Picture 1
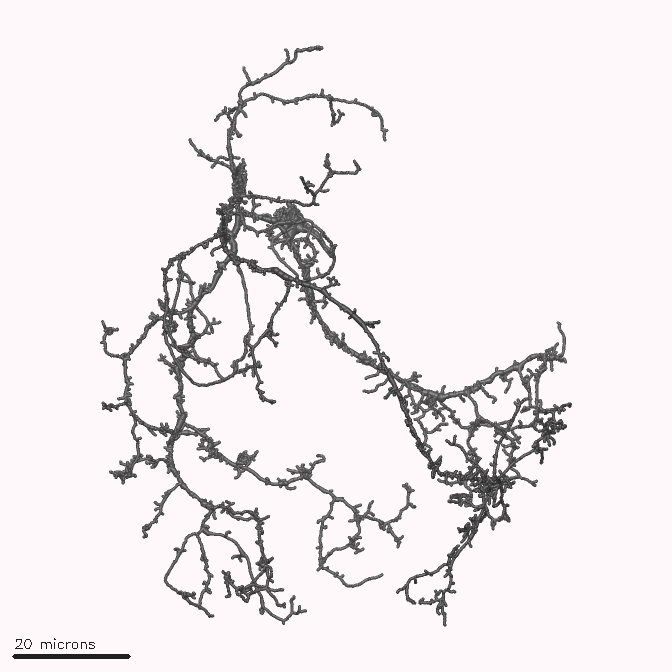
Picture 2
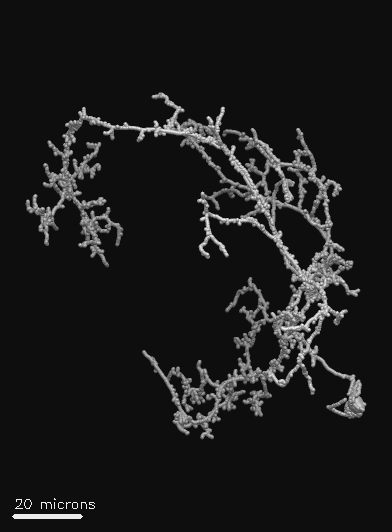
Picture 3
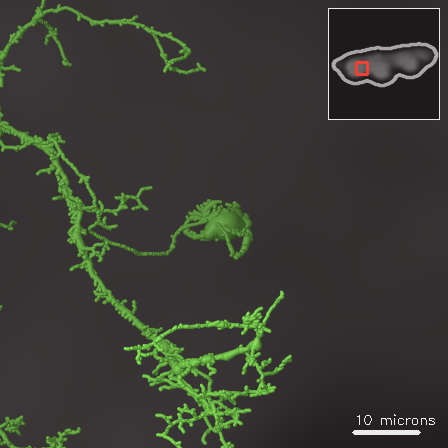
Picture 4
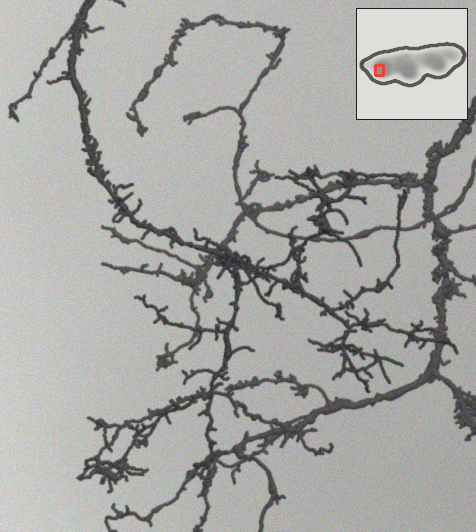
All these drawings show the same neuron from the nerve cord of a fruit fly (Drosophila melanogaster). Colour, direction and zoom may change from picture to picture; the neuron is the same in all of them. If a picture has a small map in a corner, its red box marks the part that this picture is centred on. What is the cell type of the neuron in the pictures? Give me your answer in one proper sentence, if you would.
By type, the neuron is IN20A.22A007.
